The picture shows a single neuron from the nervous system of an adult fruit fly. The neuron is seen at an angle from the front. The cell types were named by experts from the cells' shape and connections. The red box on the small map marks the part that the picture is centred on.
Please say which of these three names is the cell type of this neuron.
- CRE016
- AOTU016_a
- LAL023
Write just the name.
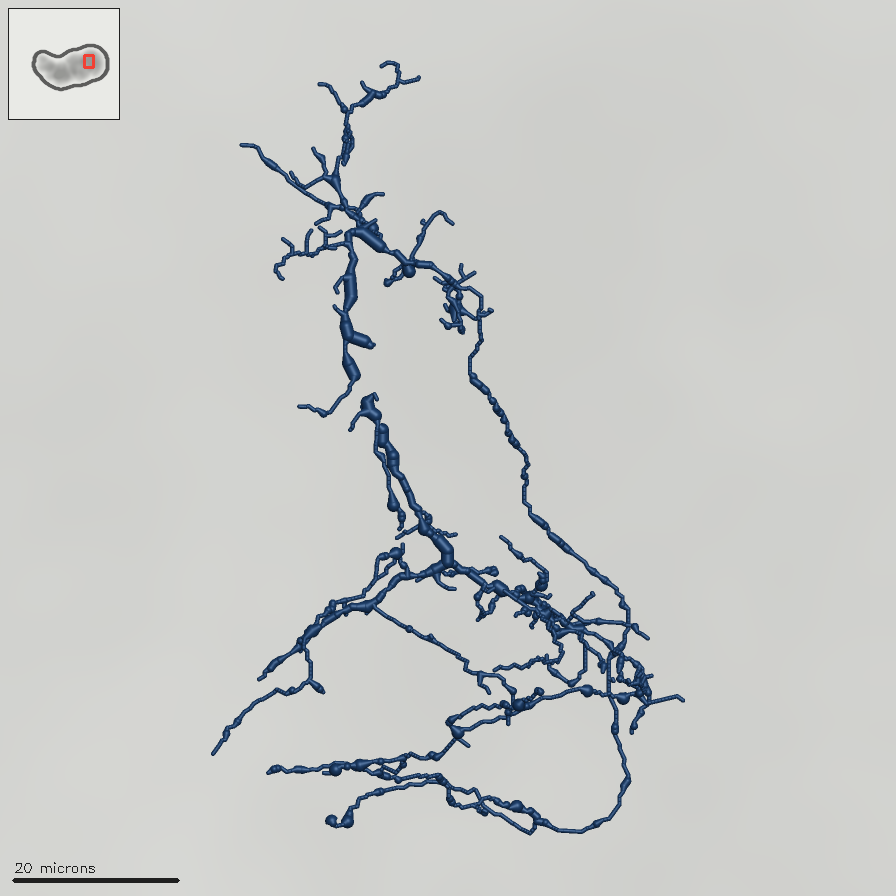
CRE016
